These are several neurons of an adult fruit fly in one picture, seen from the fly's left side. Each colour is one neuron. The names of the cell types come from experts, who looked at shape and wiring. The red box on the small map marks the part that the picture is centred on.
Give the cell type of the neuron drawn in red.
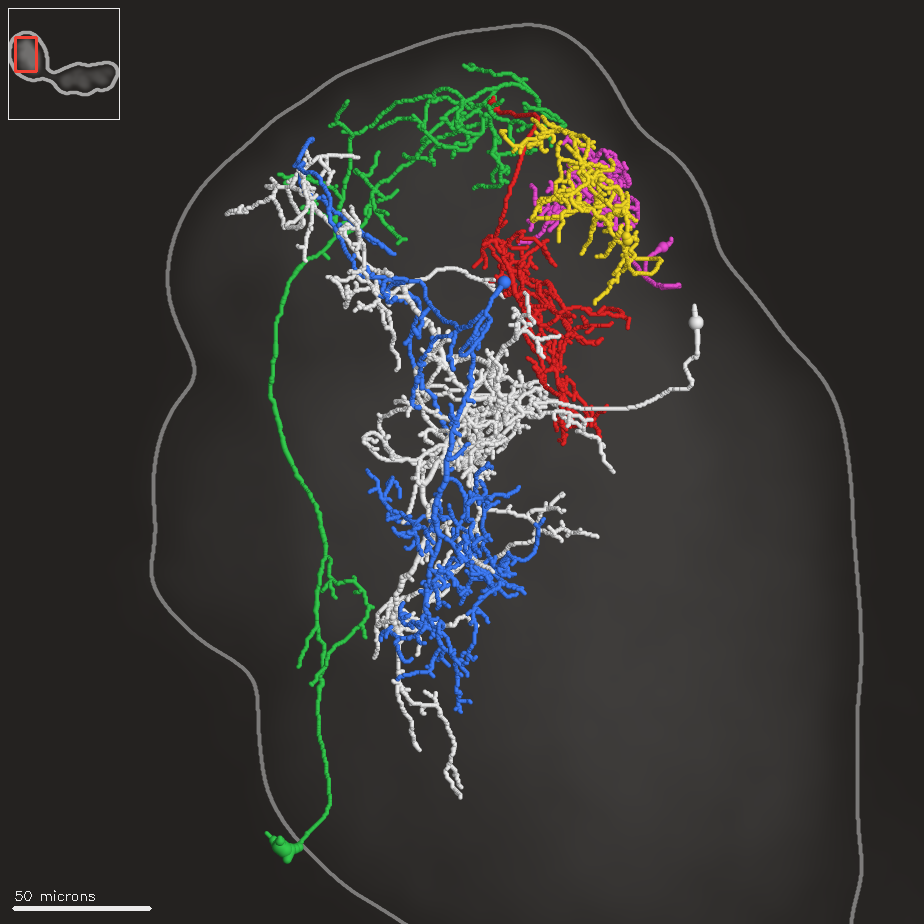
CB1636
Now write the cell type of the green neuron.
SMP741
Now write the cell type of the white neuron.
PVLP211m_b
